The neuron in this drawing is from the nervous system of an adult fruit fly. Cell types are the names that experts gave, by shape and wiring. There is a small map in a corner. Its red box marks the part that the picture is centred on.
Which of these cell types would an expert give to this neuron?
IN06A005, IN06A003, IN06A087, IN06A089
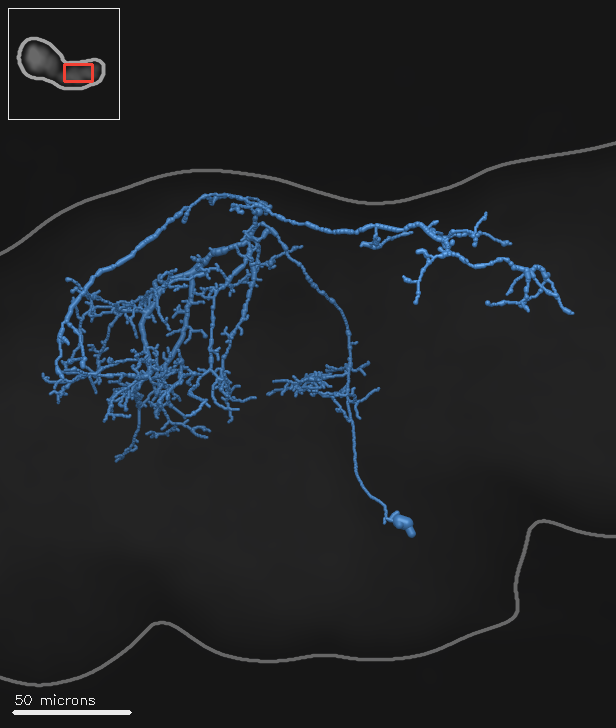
IN06A005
